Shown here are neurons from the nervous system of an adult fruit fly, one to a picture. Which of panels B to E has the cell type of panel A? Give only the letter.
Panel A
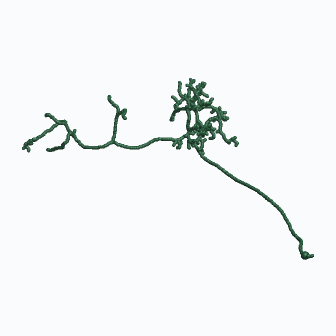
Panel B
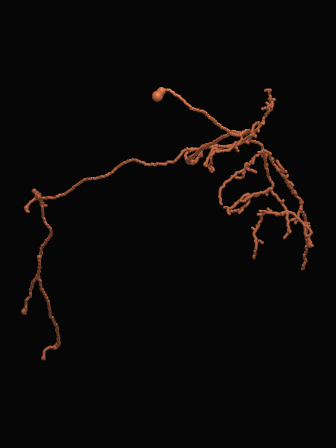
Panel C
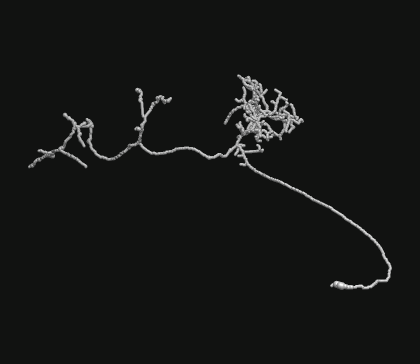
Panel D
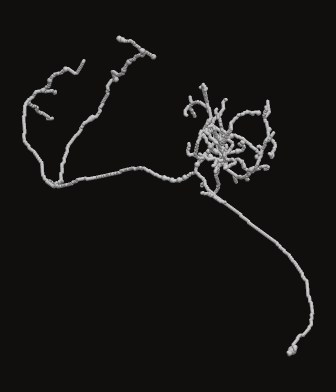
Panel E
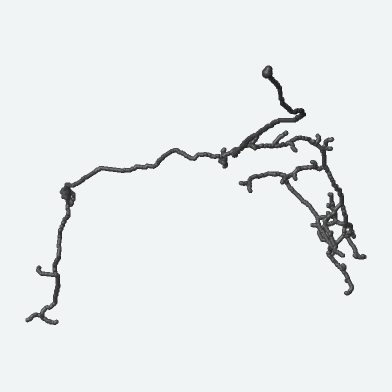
C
